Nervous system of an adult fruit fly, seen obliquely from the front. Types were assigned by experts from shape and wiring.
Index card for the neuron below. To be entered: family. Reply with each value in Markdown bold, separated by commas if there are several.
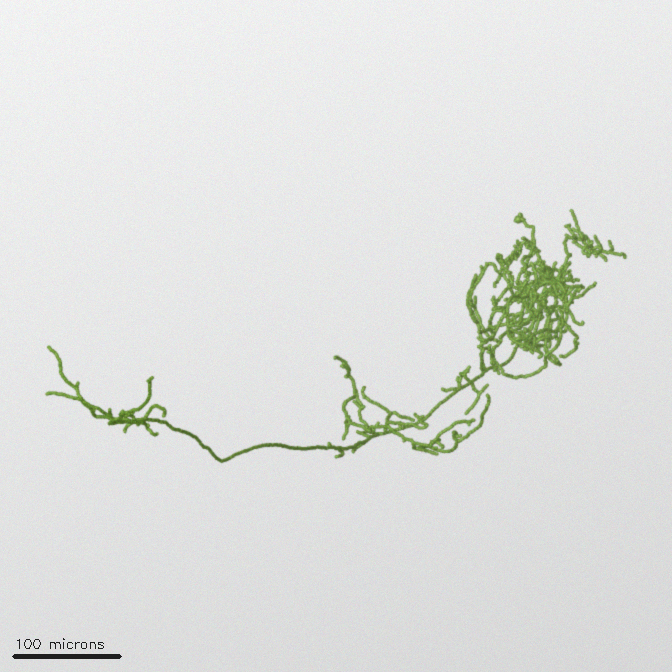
**hemilineage 05B**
